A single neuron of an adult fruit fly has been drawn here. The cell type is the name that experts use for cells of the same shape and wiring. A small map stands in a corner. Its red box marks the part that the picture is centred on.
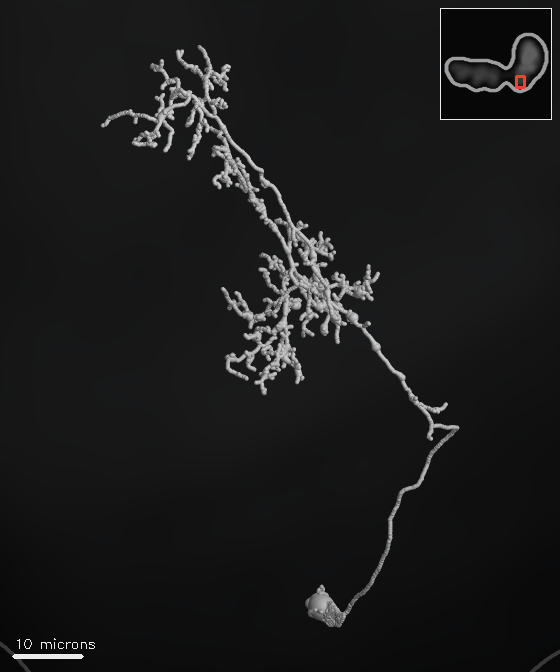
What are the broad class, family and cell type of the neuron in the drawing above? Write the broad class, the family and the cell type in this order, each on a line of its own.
optic-lobe intrinsic neuron
Mi
Mi10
